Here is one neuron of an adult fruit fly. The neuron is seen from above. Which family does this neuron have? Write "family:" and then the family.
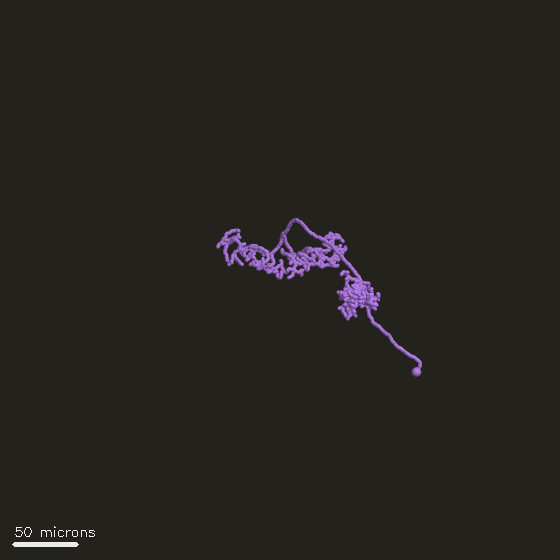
family: hemilineage DL1_dorsal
